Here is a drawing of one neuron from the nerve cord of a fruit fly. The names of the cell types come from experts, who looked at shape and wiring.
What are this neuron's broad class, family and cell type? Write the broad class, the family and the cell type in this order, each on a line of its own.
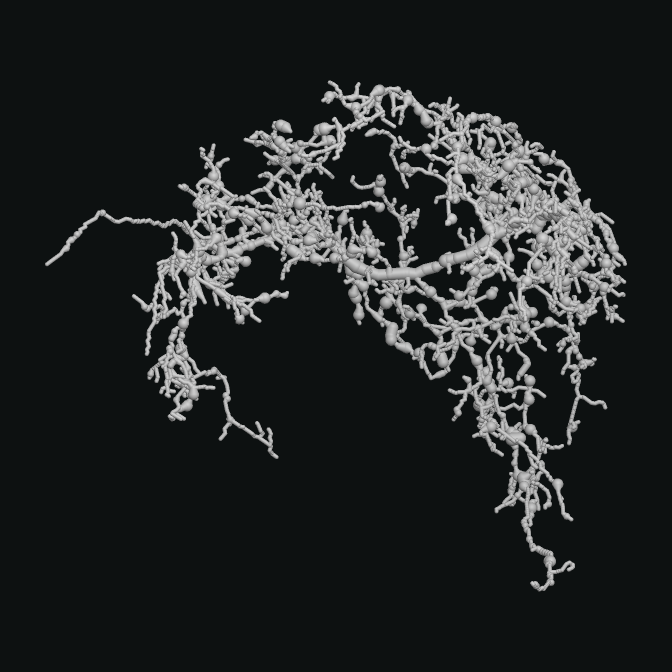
nerve-cord intrinsic neuron
hemilineage 03B
IN03B042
